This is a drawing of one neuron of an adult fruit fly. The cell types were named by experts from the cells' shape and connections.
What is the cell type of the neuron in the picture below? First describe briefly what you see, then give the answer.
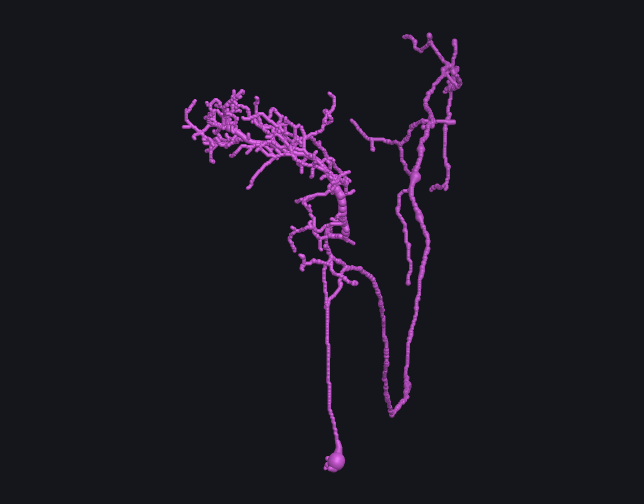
The cell body can be seen at the bottom of the picture. Dozens of branch ends can be seen. Its broad class is descending neuron. Its cell type is DNg82.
